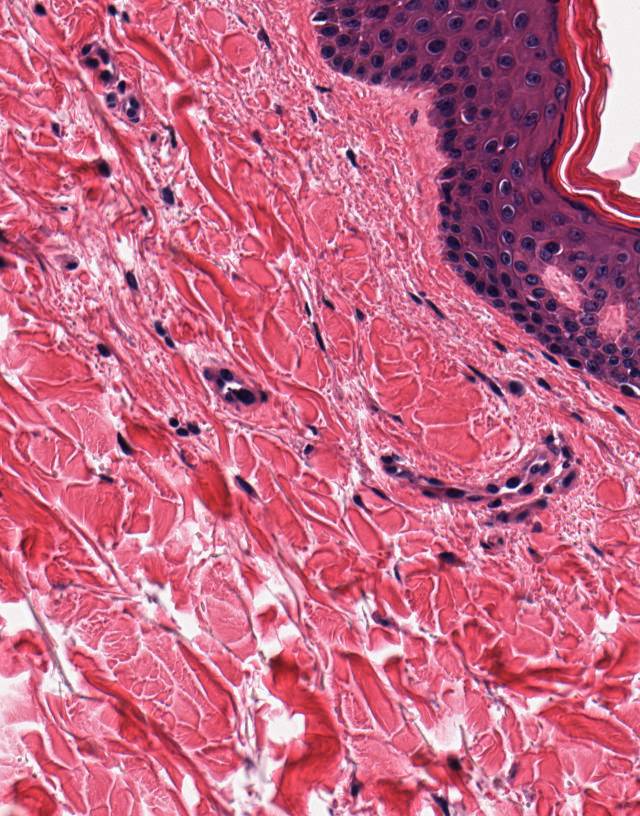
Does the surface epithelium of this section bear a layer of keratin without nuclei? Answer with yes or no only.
Yes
